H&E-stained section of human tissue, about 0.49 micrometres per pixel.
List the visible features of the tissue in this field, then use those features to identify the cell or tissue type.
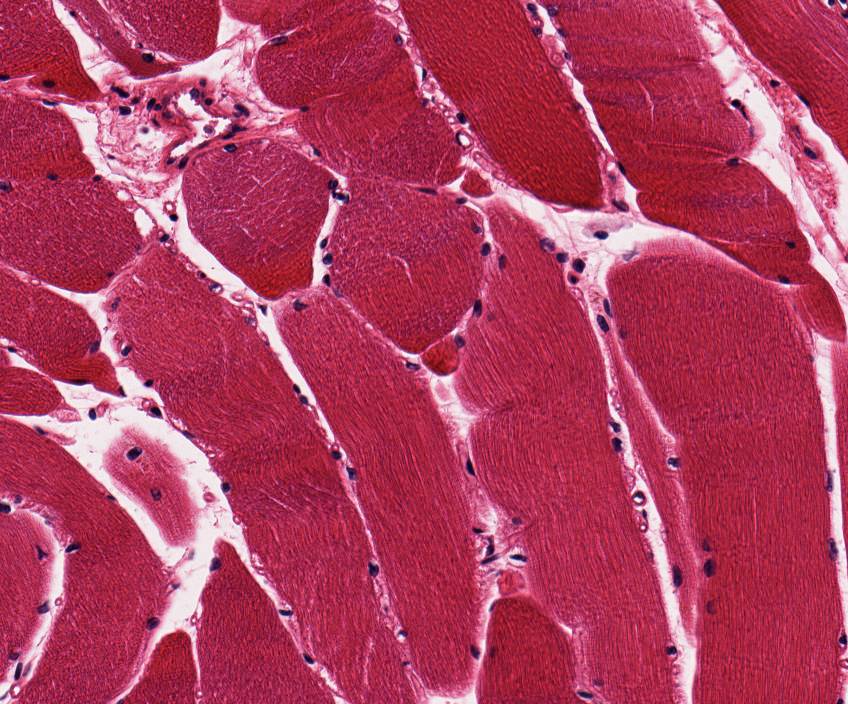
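Dark oval nuclei sit at the edges of the fibres, not in their centres. The fibre cytoplasm is deep pink-red, with fine lines running along each fibre's length. In the upper left, several fibres are cut obliquely and have rounded profiles. A patch of loose, pale connective tissue with clustered small nuclei lies near the upper left of the field. The tissue in this field is skeletal muscle.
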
